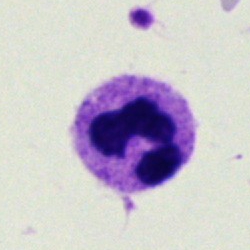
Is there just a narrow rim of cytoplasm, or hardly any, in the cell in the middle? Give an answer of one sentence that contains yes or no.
No, the cell has plenty of cytoplasm around its nucleus.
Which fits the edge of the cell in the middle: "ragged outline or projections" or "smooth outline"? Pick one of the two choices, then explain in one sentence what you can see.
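Ragged outline or projections. A small tail-like tag projects from the bottom edge of the cell.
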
